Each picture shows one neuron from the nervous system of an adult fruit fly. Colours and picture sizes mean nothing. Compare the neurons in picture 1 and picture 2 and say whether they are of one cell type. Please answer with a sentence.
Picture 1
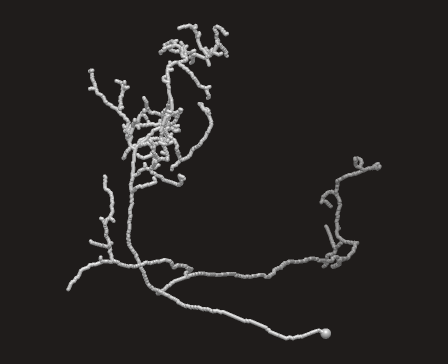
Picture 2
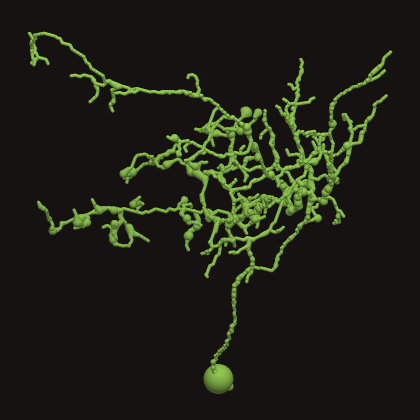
They are of different cell types.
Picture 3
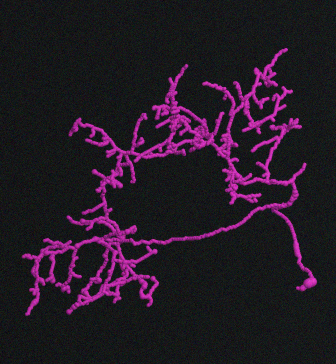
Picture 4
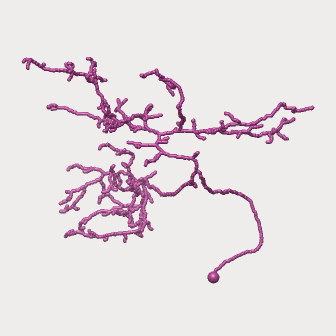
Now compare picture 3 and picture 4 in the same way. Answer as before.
They are of the same cell type.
